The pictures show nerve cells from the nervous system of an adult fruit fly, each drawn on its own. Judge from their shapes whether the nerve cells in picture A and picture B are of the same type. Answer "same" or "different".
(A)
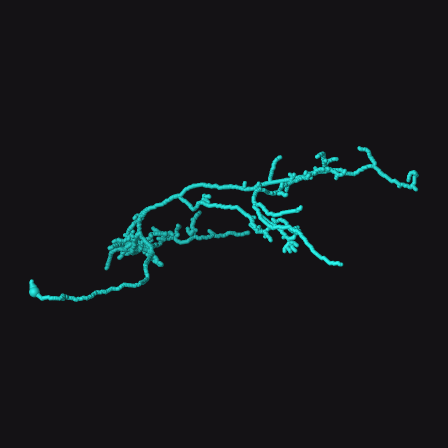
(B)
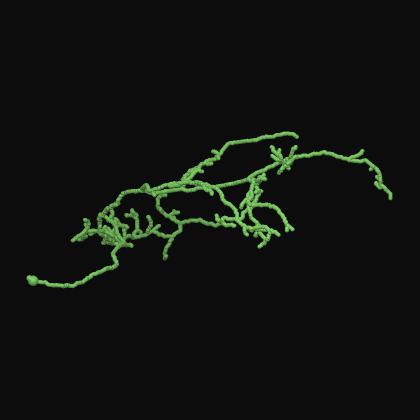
same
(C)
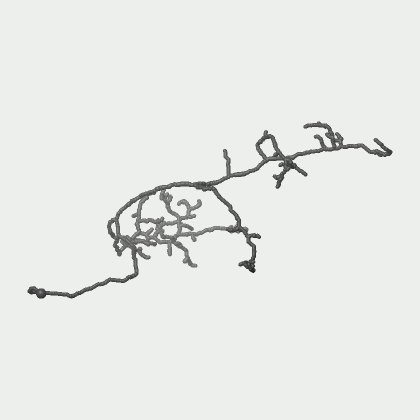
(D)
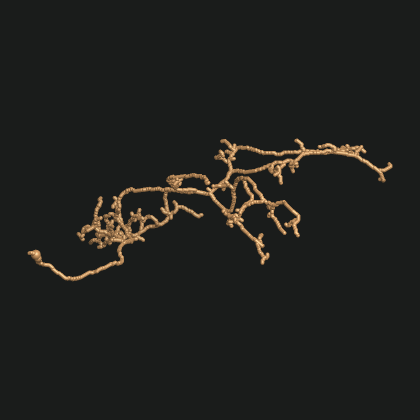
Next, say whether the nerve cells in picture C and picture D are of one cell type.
different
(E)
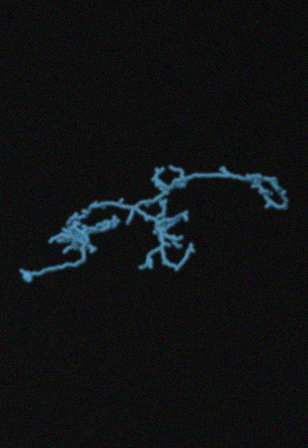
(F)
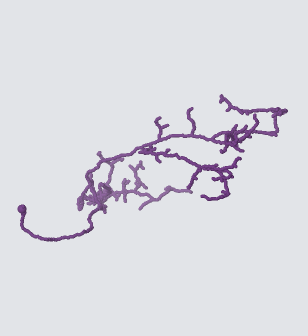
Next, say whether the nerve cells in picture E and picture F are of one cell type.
different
